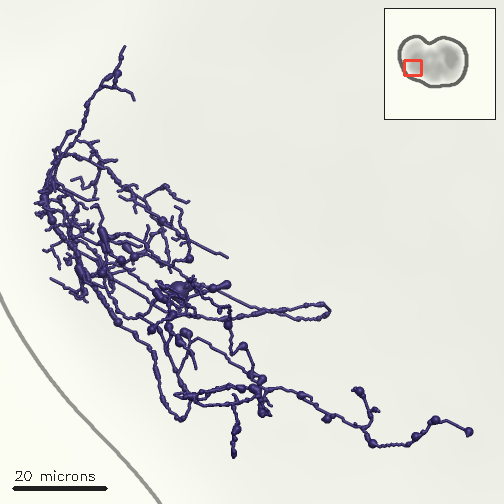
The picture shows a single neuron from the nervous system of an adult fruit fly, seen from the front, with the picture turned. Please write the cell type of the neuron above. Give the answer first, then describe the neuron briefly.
It is of cell type LHPV6d1. Its broad class is central-brain intrinsic neuron. By the scale bar it is about 95 microns wide in this view. The picture shows dozens of branch ends.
